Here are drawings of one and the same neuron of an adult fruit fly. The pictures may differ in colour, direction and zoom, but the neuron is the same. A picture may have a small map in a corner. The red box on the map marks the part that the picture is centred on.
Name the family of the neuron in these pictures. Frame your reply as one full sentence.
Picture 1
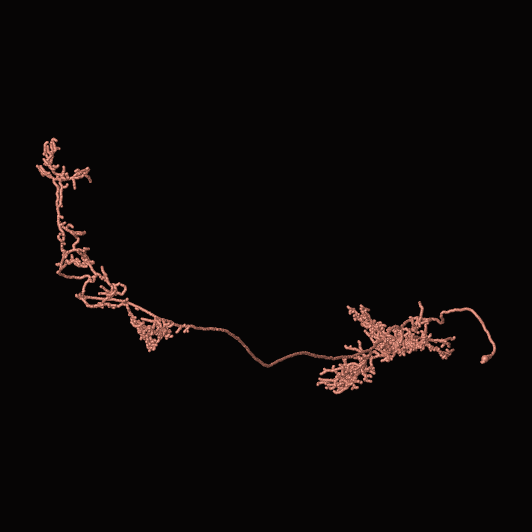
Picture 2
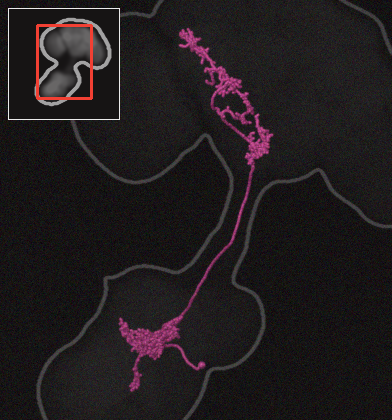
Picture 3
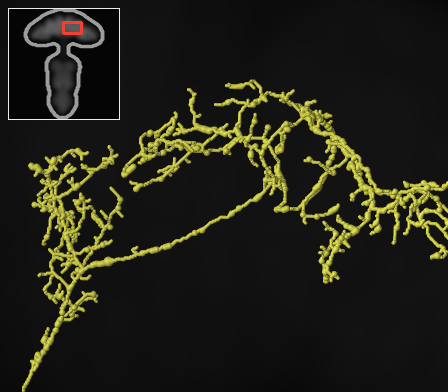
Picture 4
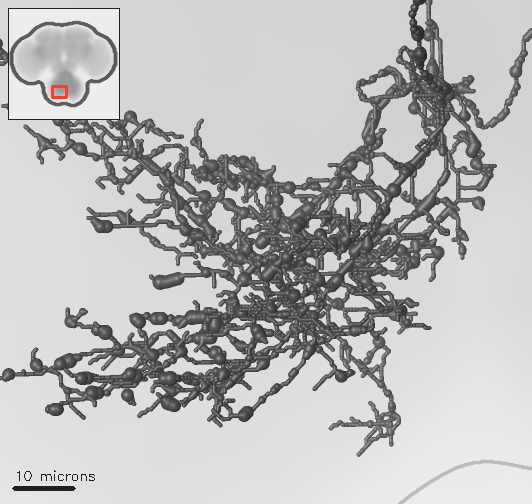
Family hemilineage 08B is the one that contains this neuron.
